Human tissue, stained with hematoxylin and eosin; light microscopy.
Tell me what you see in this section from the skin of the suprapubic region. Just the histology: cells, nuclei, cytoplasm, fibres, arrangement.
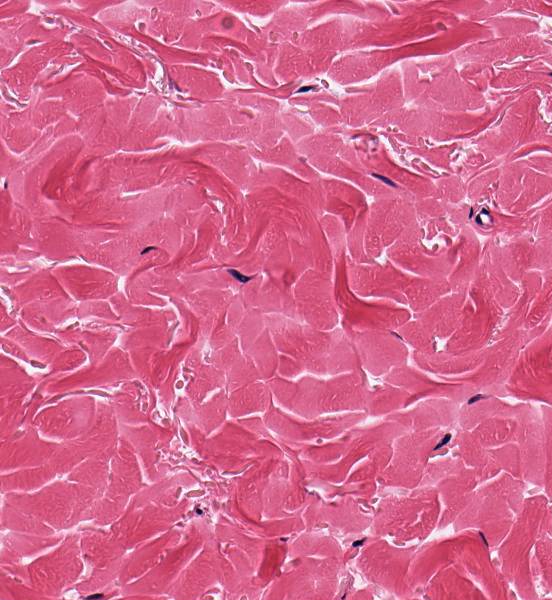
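Thick pink fibre bundles occupy the whole field, running in many directions and interwoven rather than parallel. They are sectioned both lengthwise and transversely, producing wavy bands mixed with rounded cross-sectioned profiles. Nuclei are sparse, occurring singly and scattered between the bundles. These few nuclei are dark, thin and spindle-shaped, lying along the bundle edges.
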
